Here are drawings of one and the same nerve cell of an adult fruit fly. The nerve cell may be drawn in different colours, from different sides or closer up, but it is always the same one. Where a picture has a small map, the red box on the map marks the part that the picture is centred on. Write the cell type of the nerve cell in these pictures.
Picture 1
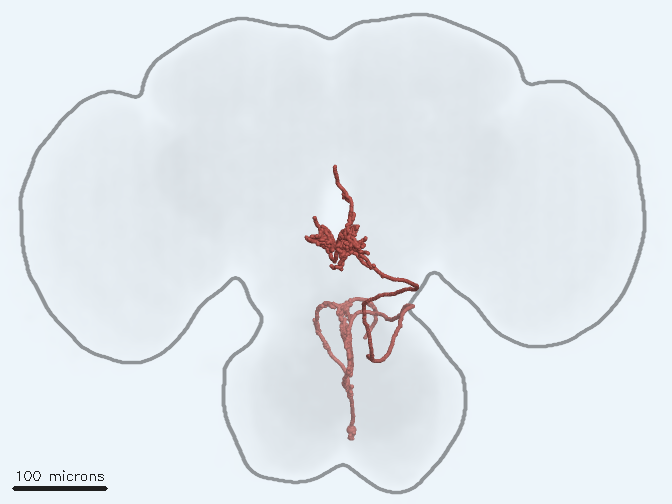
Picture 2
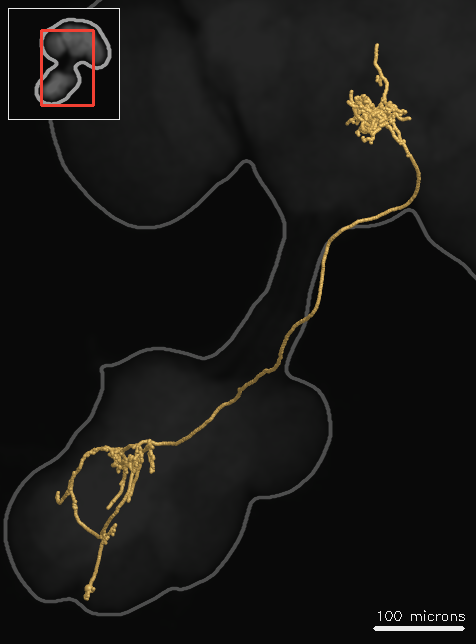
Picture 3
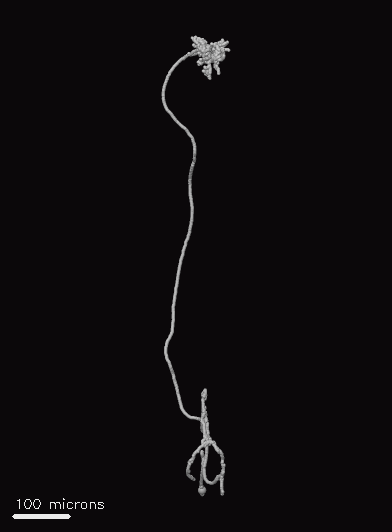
AN27X018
